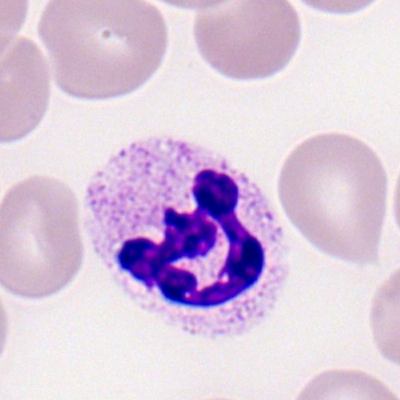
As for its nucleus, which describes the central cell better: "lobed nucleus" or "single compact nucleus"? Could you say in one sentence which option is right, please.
The nucleus has been divided into two or more segments.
